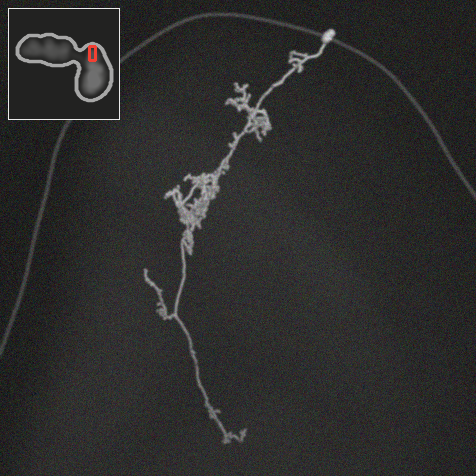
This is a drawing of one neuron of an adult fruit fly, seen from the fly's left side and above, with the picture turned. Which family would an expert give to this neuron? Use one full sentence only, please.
This neuron is within the family TmY.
